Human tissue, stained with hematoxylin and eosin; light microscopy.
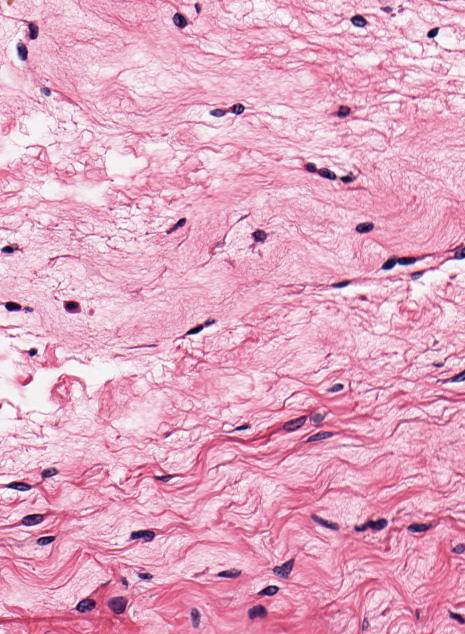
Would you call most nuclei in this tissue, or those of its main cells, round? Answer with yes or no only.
No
